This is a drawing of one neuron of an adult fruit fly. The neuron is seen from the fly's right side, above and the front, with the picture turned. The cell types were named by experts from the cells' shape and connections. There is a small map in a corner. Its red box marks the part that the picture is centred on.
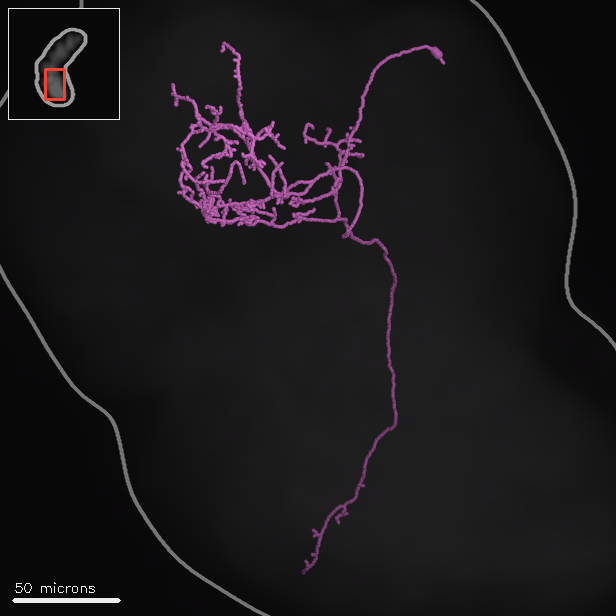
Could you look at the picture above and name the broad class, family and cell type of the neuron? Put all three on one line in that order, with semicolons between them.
central-brain intrinsic neuron; hemilineage DL1_ventral; AVLP524_b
